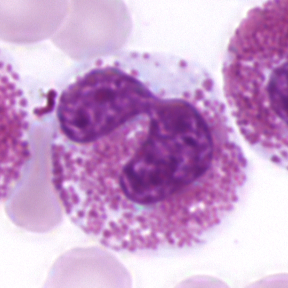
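Eosinophil, the nucleated cell at the centre of a stained smear of human peripheral blood. Its nucleus has two lobes joined by a broad band, one lobe to the upper left and the other to the lower right. The chromatin stains dark purple. Between the granules, the cytoplasm is pale and nearly colourless.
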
